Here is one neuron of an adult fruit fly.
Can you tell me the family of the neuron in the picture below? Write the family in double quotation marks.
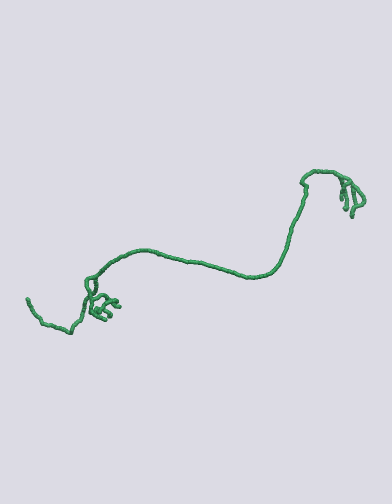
"class olfactory"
